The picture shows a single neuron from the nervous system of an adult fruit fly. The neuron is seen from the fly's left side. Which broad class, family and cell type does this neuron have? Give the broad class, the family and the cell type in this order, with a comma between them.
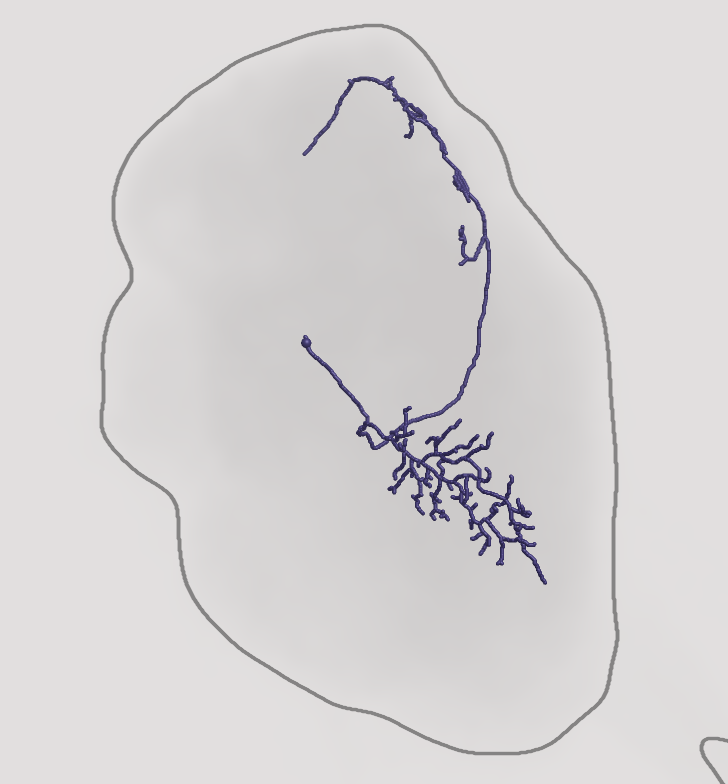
visual projection neuron, MeVP, MeVP34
